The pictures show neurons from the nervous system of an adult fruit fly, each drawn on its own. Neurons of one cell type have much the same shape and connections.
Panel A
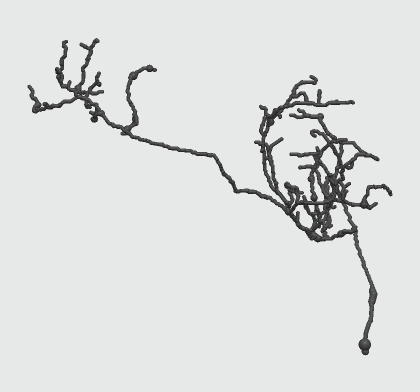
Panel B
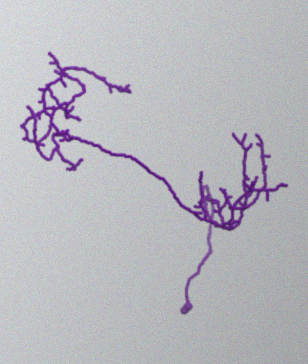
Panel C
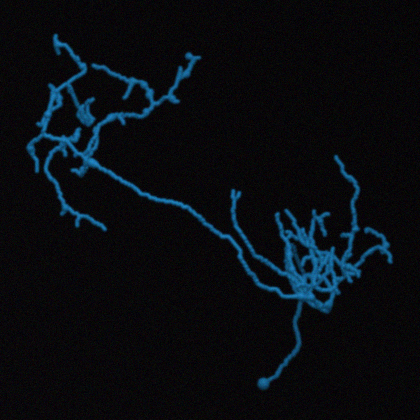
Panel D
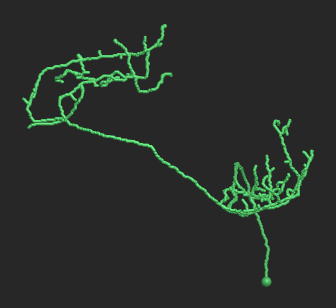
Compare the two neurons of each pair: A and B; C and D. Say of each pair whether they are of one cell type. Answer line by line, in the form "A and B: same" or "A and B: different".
A and B: different
C and D: different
